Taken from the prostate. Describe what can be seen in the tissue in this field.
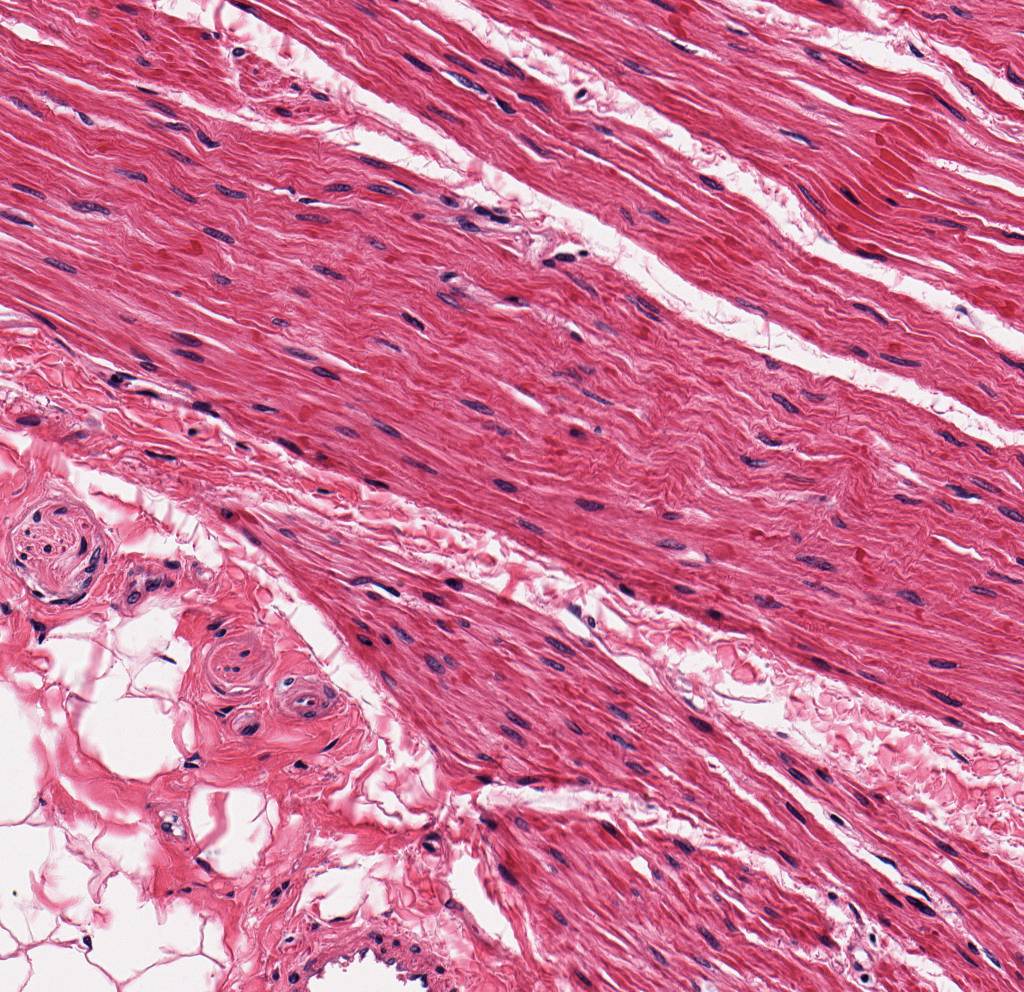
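Bundles of smooth muscle fill most of the field, running diagonally from upper left to lower right. Their nuclei are elongated and cigar-shaped, aligned with the long axis of the fibres. The cytoplasm stains deep pink. At the left edge, a few small, round, thick-walled vessels sit in connective tissue.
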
